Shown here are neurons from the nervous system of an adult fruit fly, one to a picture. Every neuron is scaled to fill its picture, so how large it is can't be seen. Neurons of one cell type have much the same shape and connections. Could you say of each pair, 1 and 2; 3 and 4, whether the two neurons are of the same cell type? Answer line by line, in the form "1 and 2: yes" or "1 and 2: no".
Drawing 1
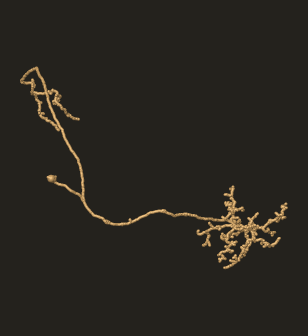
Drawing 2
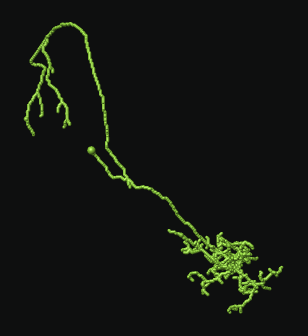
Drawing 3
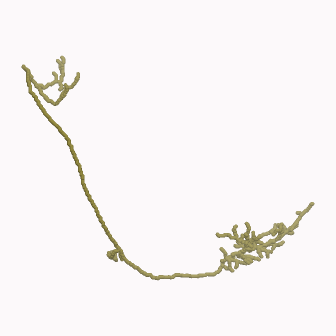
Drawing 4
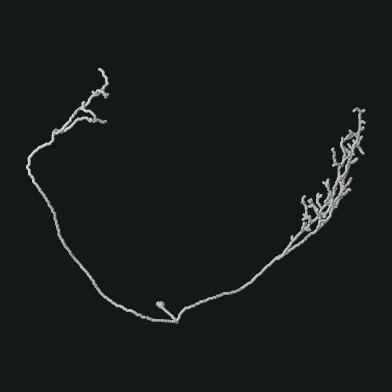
1 and 2: yes
3 and 4: yes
